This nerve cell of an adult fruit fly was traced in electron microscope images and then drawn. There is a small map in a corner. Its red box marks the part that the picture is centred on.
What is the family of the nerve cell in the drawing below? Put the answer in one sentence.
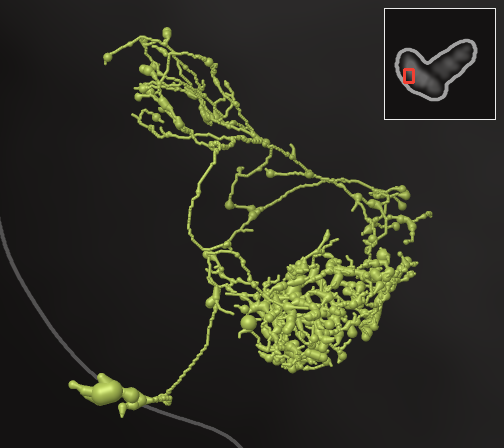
The family is hemilineage ALv2.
